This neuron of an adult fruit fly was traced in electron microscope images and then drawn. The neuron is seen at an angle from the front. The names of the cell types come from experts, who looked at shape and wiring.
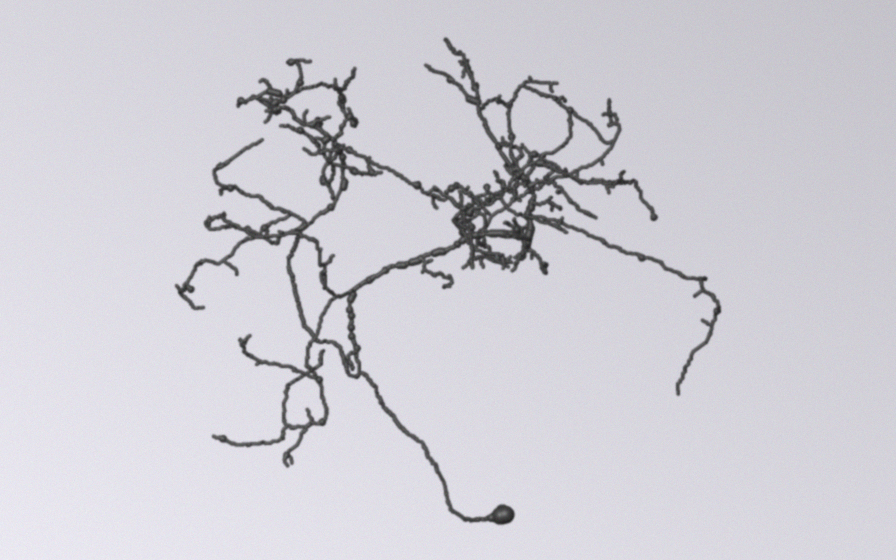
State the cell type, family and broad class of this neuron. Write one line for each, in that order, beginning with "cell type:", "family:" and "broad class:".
cell type: SIP130m
family: hemilineage CREl1
broad class: central-brain intrinsic neuron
